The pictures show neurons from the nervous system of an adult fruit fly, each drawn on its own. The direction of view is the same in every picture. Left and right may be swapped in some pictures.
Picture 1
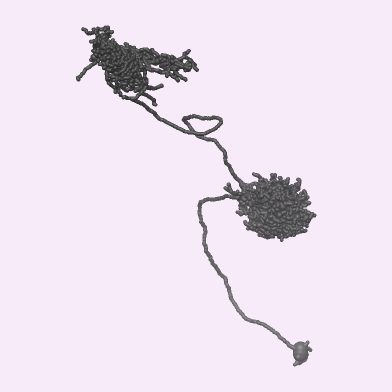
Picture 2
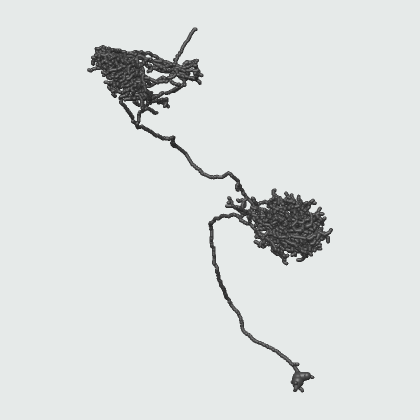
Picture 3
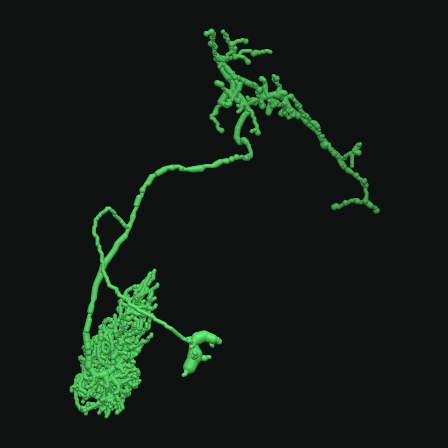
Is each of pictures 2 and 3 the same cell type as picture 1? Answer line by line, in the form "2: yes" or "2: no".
2: yes
3: no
